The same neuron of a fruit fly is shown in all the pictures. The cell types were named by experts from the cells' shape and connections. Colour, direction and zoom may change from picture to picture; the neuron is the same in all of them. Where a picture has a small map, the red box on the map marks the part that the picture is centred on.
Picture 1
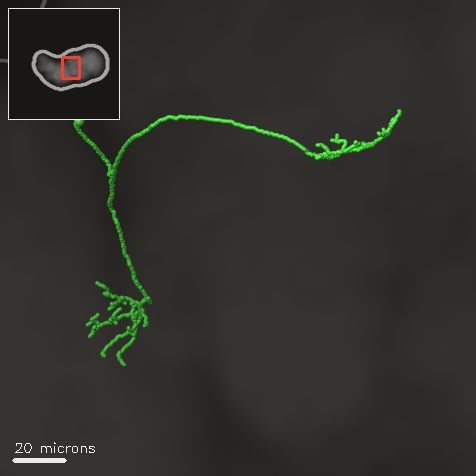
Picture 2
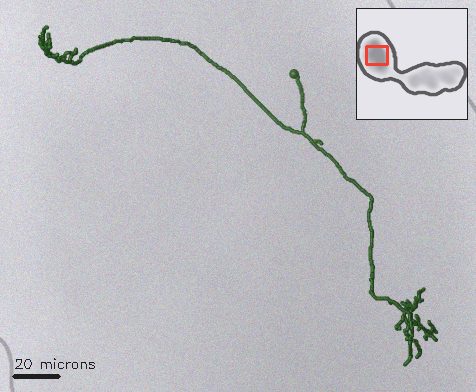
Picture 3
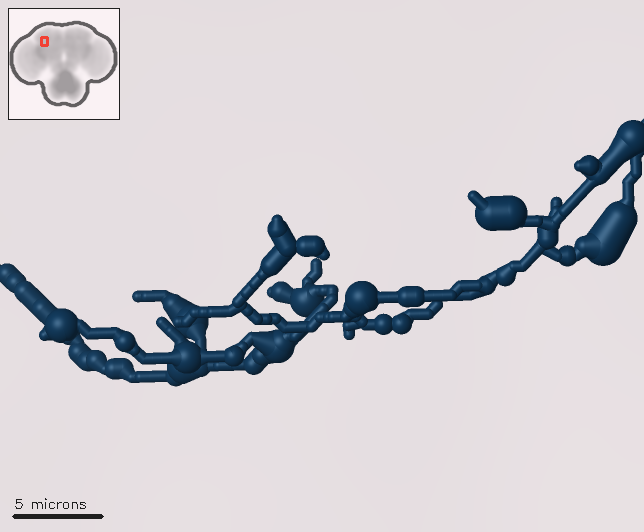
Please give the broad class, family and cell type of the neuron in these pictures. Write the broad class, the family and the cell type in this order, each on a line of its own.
visual projection neuron
hemilineage VPNd2
LC10a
